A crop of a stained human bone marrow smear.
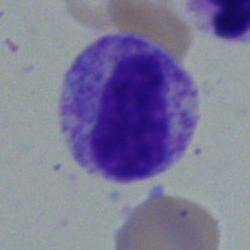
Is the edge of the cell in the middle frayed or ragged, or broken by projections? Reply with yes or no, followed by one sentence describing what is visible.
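No. The cell has a smooth, roughly round outline.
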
